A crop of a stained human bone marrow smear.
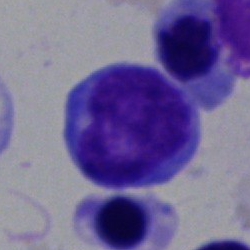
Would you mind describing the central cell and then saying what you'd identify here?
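Look first at the nucleus: it fills most of the cell, leaving just a narrow rim of cytoplasm, and there's a small notch on its left side. The chromatin is finely textured, not coarsely clumped, and the cytoplasm is stained blue. This cell is a blast.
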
